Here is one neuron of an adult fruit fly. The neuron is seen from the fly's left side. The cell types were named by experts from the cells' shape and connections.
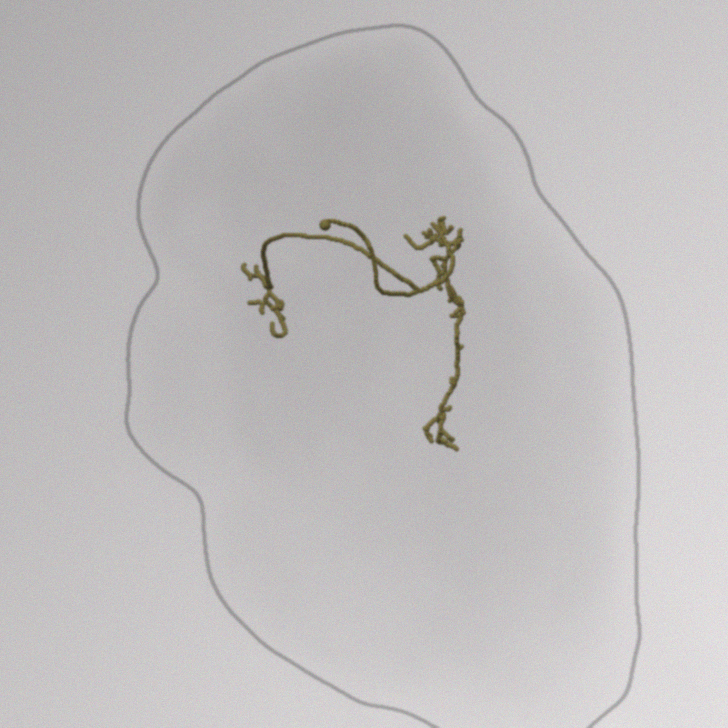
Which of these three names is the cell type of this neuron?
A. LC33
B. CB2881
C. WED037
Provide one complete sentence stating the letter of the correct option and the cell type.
Given as option B, CB2881 is the cell type for the neuron.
